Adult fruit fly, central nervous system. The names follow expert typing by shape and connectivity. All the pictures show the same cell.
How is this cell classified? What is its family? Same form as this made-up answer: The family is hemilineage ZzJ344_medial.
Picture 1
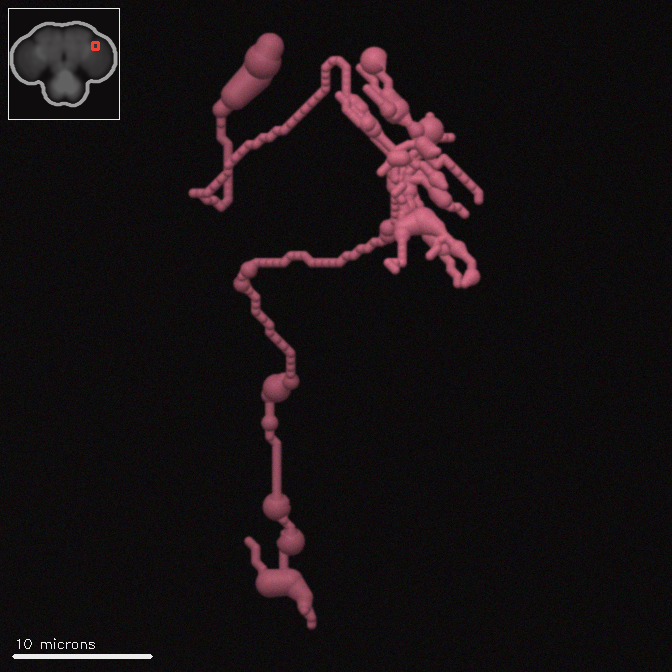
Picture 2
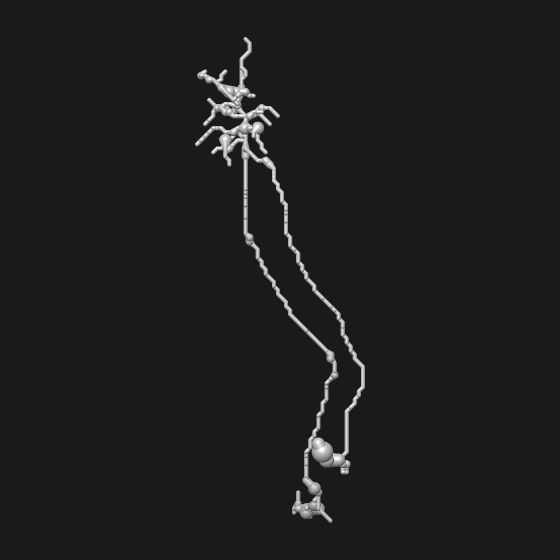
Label: The family is T.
